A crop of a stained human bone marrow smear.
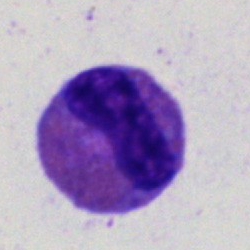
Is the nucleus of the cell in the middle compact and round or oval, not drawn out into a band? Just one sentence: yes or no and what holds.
No, this cell has a nucleus bent into a band, without separate lobes.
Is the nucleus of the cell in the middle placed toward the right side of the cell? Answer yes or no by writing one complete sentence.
Yes, what lies to the left of the nucleus is most of the cytoplasm.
